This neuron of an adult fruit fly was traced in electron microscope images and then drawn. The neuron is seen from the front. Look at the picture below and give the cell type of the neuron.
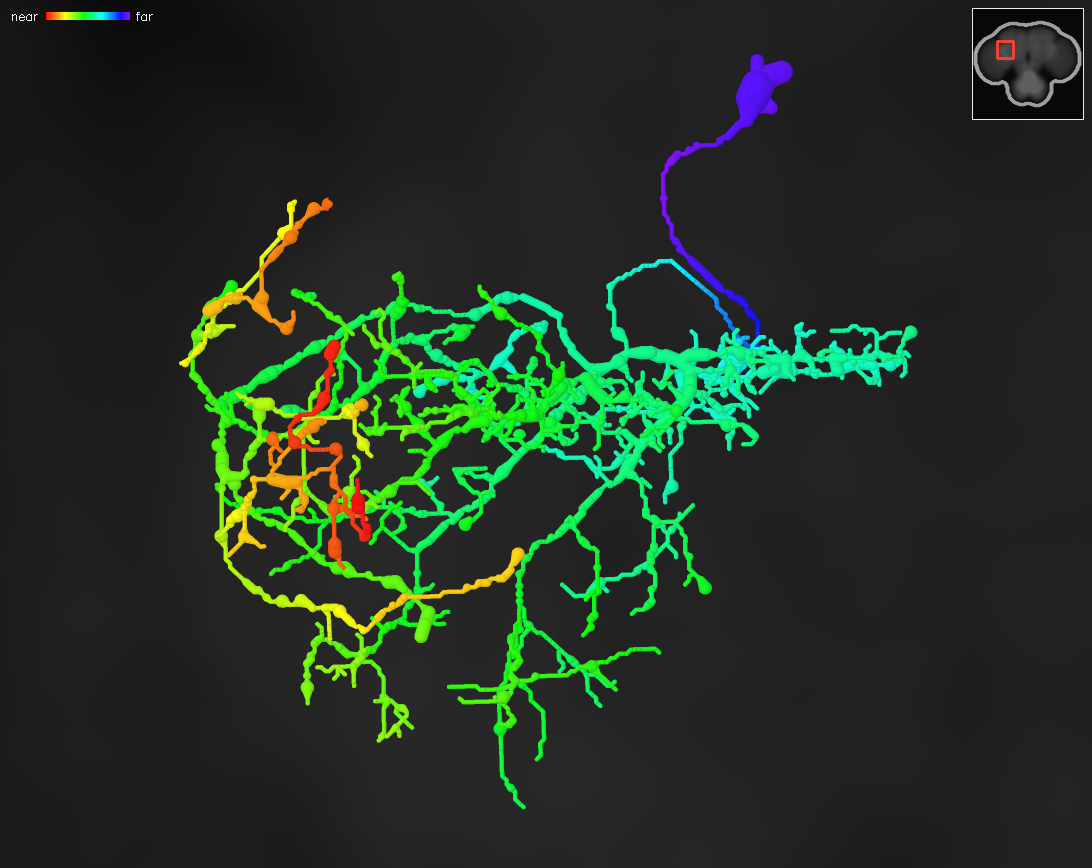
PVLP098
